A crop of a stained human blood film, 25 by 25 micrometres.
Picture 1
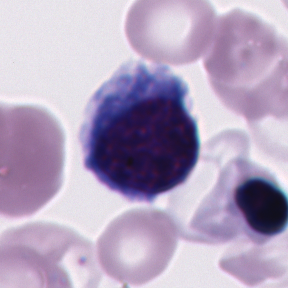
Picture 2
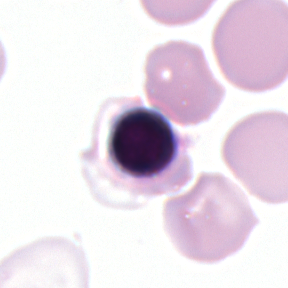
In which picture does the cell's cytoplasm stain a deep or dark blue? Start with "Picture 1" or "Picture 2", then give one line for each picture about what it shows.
Picture 1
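What picture 1 shows: The cytoplasm is deep blue.
What picture 2 shows: The cytoplasm is pale pink, like the nearby red cells but lighter.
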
